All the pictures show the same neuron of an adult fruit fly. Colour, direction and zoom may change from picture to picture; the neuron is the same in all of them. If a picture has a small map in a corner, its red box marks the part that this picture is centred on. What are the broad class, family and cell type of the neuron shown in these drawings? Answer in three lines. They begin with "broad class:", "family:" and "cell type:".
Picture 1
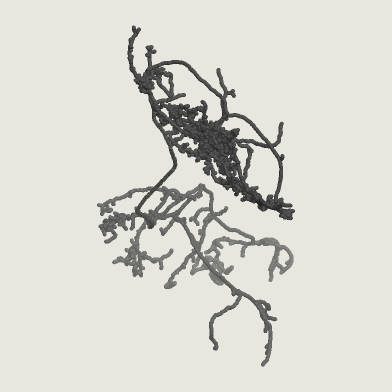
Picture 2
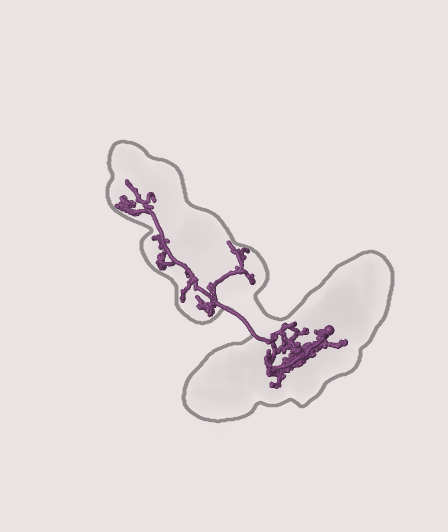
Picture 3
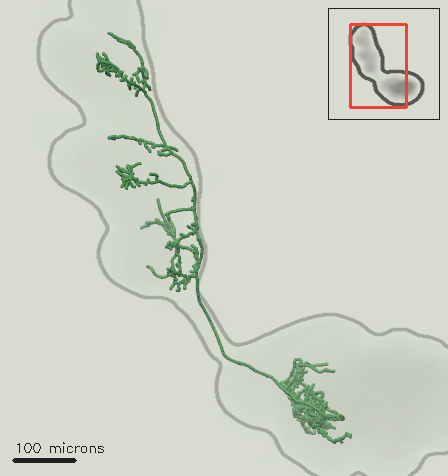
broad class: descending neuron
family: DNg
cell type: DNg93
